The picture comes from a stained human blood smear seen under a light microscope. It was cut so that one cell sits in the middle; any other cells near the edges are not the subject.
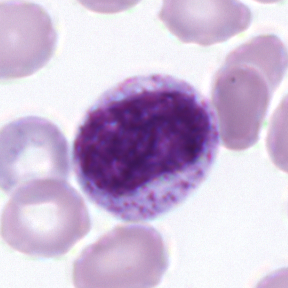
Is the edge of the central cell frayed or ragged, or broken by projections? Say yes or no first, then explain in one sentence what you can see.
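No. The cell outline is round and smooth, with no surface projections.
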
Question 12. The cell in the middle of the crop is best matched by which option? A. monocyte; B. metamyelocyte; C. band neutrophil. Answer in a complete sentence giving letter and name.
The cell in the middle is a metamyelocyte, and that makes option B correct.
